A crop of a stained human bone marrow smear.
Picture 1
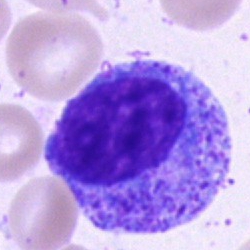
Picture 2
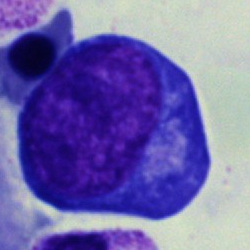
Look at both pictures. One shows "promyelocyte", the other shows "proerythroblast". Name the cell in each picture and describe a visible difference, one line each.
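The cell in picture 1 is a promyelocyte. Numerous dark purple granules are scattered through the cytoplasm.
The cell in picture 2 is a proerythroblast. No granules are visible in the cytoplasm.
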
